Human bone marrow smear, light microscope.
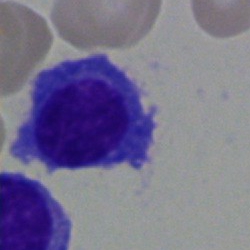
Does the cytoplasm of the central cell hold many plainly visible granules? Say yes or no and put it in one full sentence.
No, the cytoplasm does not hold many granules; none are visible in it.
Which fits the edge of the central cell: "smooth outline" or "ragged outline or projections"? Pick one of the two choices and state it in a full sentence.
This cell's outline is not smooth but rough.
